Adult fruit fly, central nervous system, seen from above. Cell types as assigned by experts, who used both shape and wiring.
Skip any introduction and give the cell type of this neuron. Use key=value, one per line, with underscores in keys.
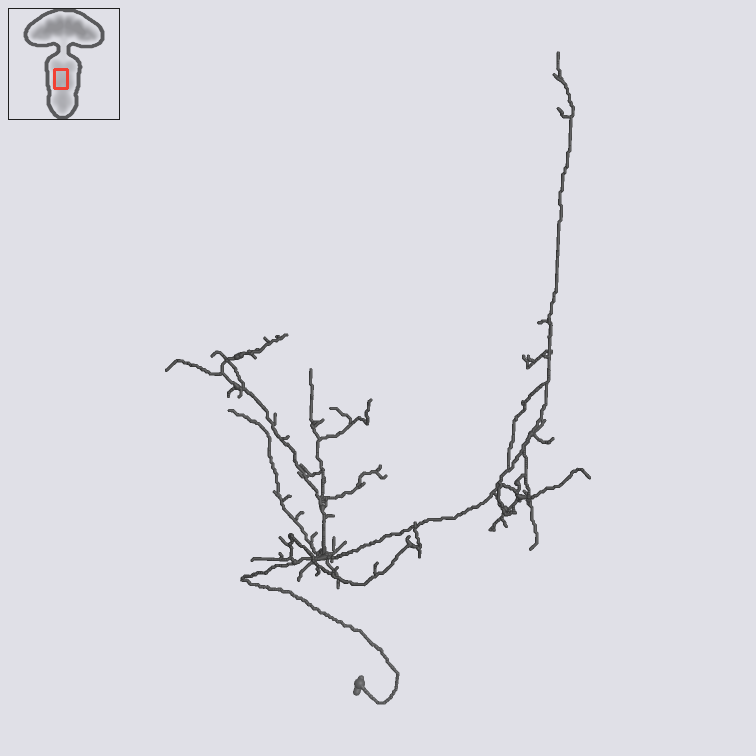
cell_type=IN06A116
